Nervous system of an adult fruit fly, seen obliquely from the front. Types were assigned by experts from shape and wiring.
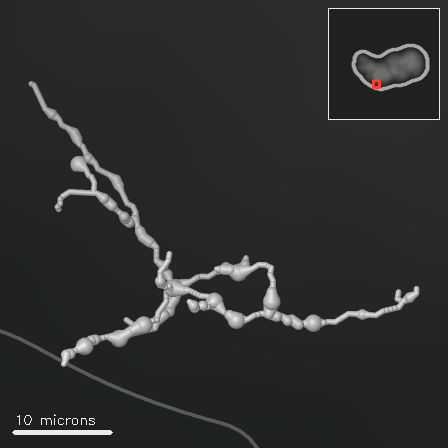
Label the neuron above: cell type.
SNta21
